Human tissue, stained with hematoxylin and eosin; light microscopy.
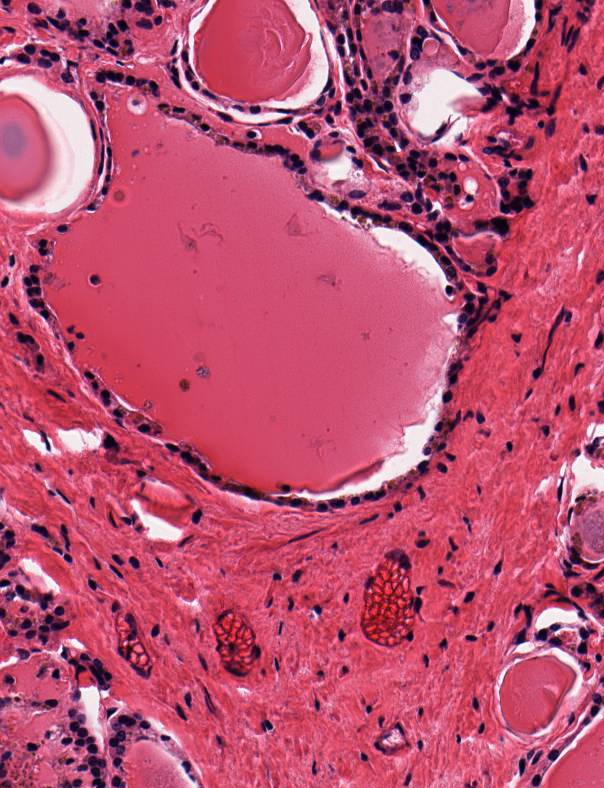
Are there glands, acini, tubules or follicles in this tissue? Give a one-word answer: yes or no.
Yes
